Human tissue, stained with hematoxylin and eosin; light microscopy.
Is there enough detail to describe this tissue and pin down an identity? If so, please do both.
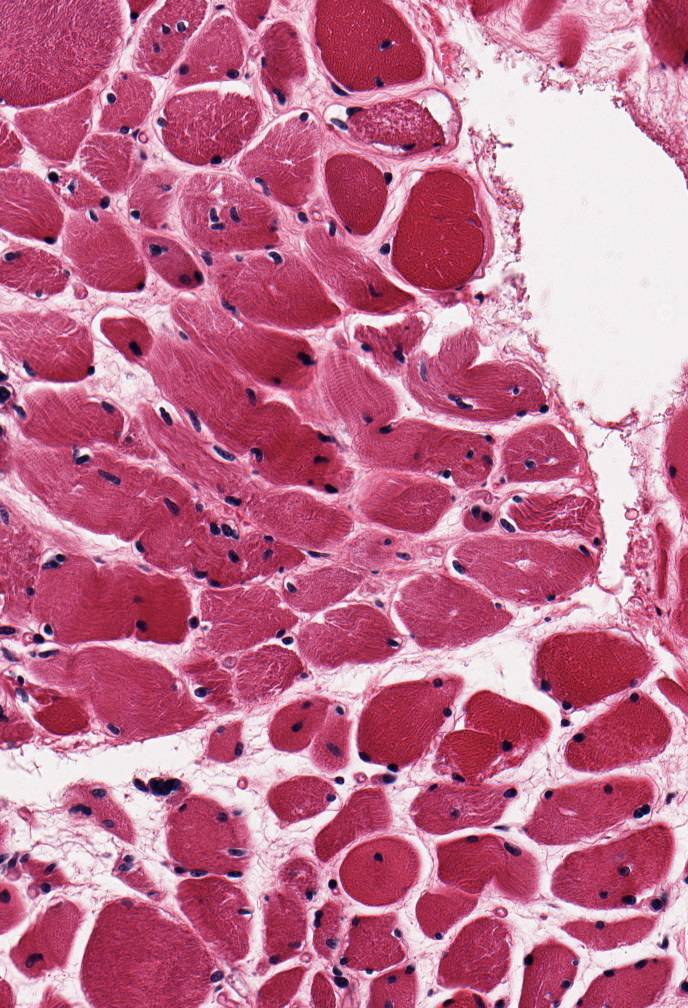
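Most fibre nuclei are small and dark, sitting at the fibre edges, and the fibres vary considerably in size. Thin pale pink connective tissue separates them, with a wider loose band crossing the lower left. I find no fat cells between them. This is skeletal muscle.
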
